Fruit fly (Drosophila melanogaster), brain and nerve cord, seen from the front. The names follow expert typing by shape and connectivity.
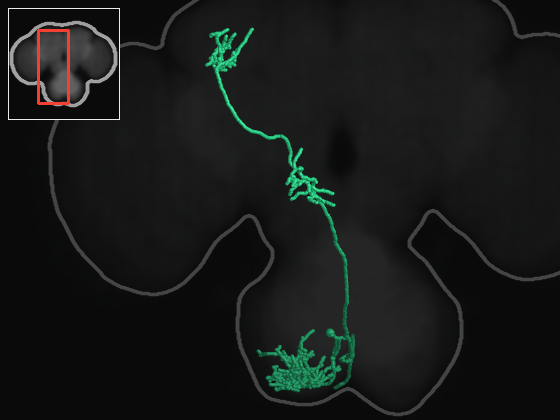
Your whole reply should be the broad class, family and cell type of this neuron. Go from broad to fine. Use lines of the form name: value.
broad class: ascending neuron
family: hemilineage 17A
cell type: AN17A062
